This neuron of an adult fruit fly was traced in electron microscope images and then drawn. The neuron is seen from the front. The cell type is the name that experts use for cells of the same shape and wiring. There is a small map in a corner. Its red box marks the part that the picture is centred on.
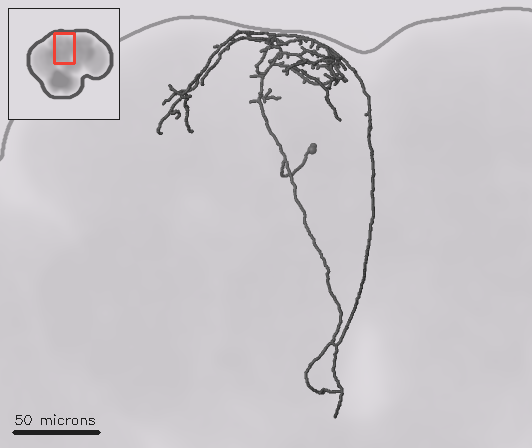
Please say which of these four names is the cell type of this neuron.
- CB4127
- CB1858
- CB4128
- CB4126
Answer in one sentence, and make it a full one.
The cell type CB4128 includes this neuron.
